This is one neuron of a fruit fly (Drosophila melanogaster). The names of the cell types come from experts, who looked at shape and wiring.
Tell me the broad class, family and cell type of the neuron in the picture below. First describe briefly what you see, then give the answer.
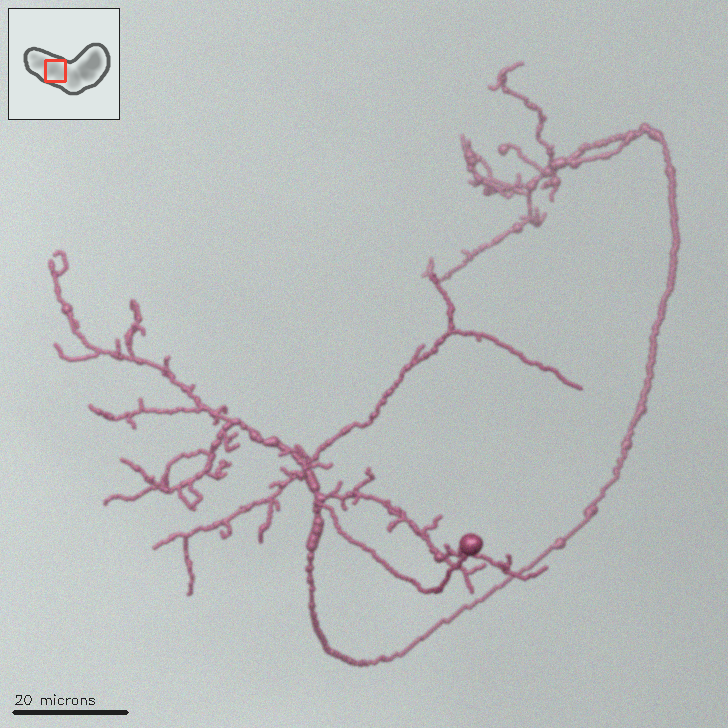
By the scale bar it is about 110 microns wide in this view. Dozens of branch ends can be seen. This is a nerve-cord intrinsic neuron. Its family is hemilineage 01A. It is of cell type IN01A073.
